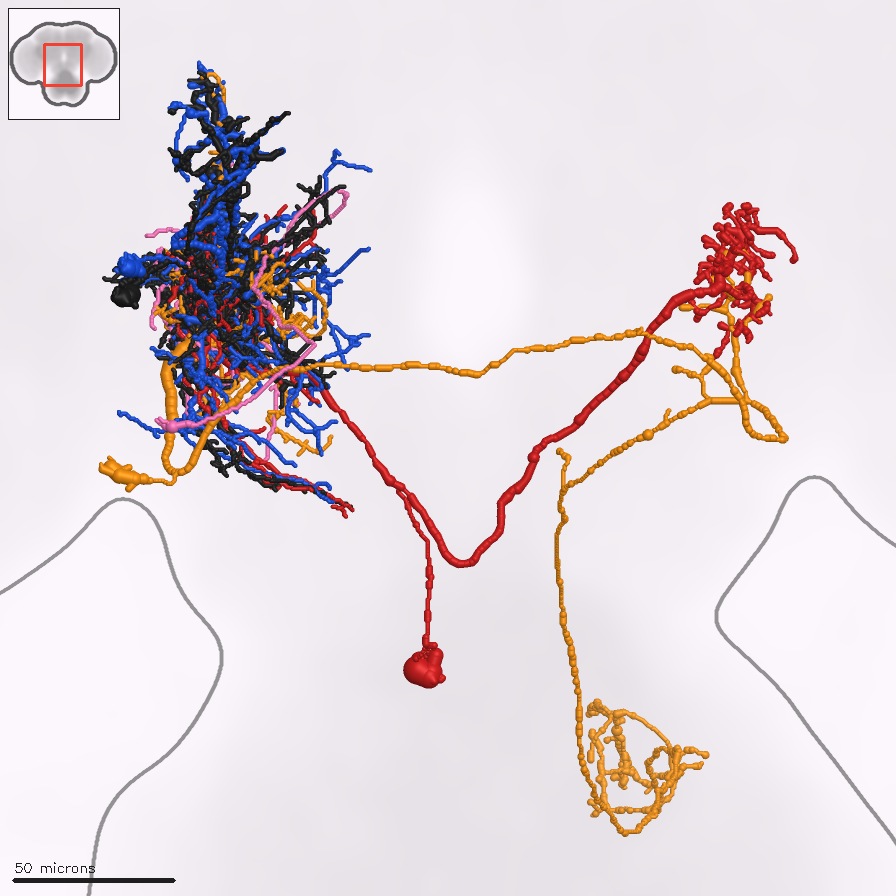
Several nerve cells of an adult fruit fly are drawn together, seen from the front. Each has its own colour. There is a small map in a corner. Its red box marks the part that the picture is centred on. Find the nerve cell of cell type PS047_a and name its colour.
blue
